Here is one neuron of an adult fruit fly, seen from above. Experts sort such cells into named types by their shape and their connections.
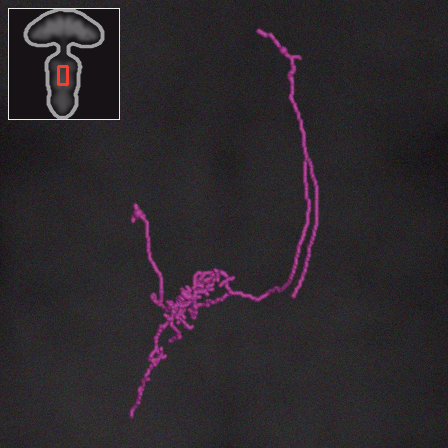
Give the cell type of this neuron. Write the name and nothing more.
IN10B043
